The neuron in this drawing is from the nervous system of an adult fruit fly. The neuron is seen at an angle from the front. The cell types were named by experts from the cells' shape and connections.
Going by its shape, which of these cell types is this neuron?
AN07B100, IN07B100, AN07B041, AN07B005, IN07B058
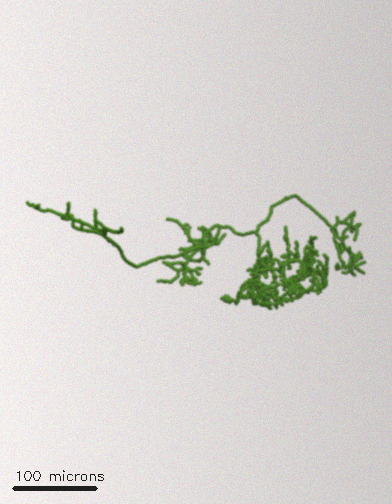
AN07B005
